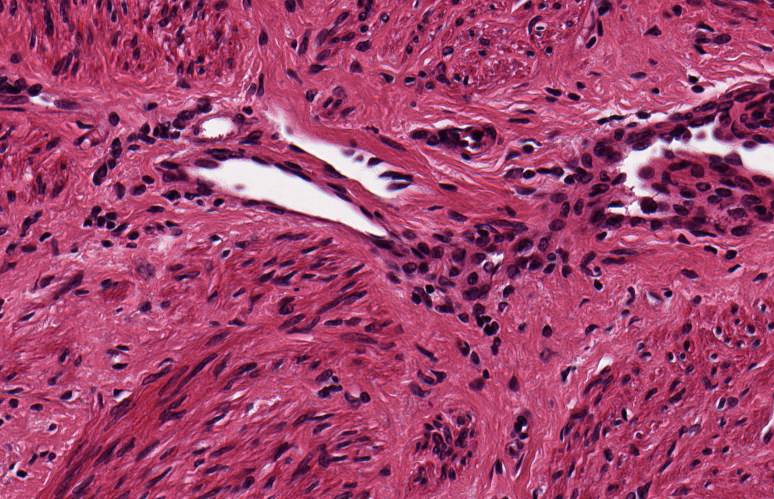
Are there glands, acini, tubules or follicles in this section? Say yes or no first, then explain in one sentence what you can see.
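No. No glands or epithelium are present in the field.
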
